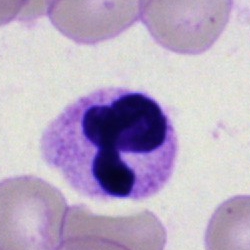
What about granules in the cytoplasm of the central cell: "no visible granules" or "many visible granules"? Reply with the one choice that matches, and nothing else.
Many visible granules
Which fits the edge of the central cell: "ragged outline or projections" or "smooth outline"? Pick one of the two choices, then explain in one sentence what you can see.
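Smooth outline. The cell outline is rounded and smooth, without surface projections.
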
